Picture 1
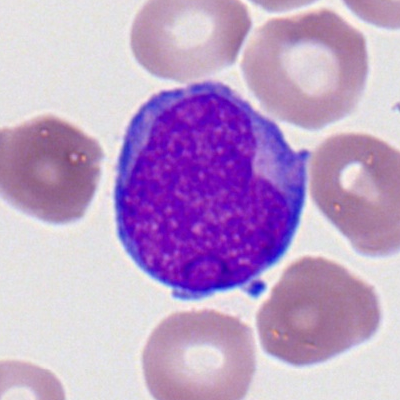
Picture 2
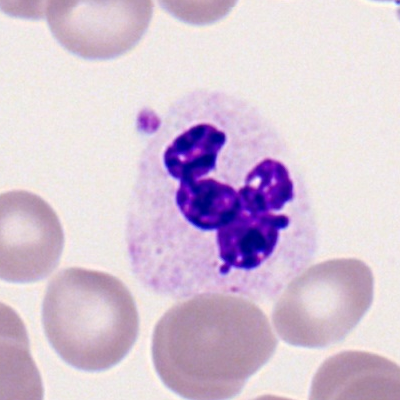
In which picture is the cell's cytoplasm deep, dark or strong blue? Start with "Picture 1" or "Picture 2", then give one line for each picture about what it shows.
Picture 1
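In picture 1: The cytoplasm is deep blue.
In picture 2: The cytoplasm is abundant and pale pink.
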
